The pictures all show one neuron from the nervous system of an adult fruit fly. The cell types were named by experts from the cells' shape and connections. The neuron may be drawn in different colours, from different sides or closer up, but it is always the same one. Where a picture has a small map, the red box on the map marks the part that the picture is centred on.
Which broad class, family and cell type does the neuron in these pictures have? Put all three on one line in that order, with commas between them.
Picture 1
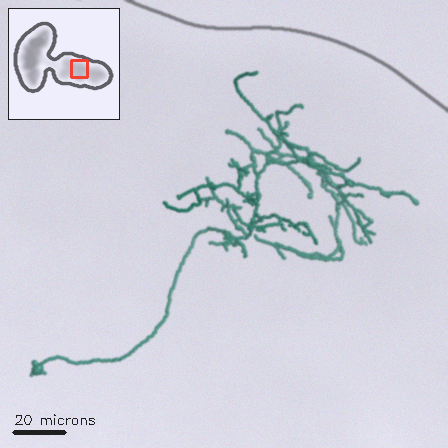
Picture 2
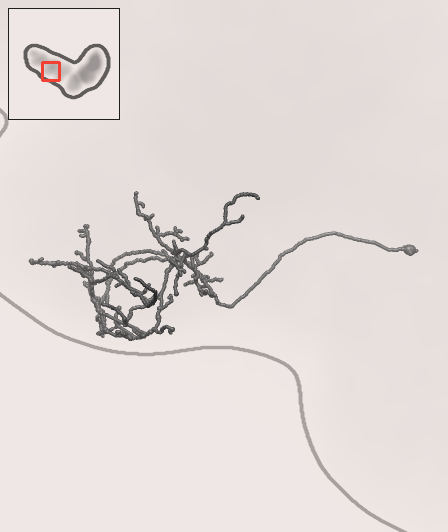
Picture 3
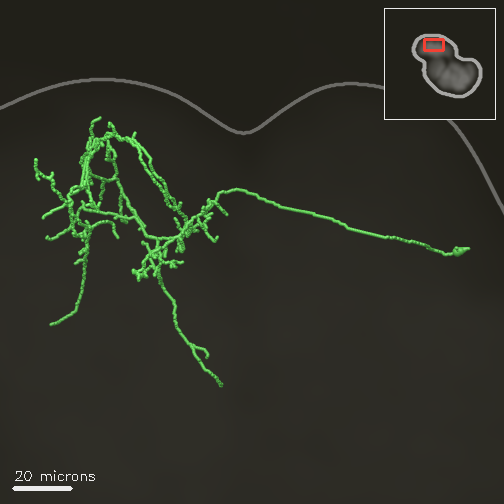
nerve-cord intrinsic neuron, hemilineage 14A, IN14A054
